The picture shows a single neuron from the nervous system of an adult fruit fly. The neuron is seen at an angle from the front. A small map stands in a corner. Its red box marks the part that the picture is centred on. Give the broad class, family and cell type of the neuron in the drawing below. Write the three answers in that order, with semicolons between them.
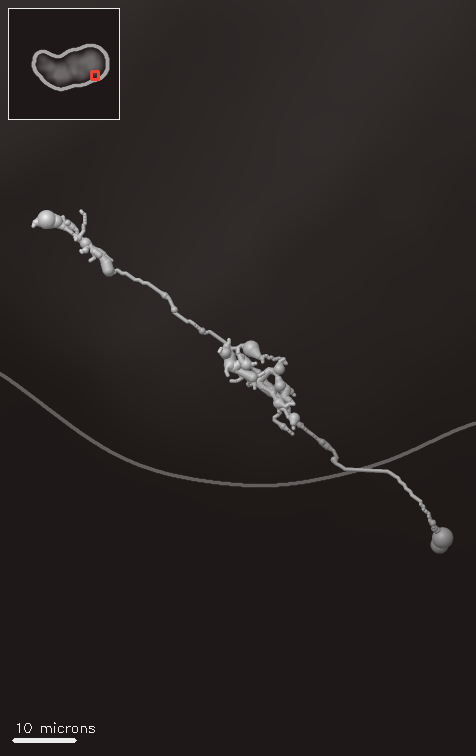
optic-lobe intrinsic neuron; Mi; Mi9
